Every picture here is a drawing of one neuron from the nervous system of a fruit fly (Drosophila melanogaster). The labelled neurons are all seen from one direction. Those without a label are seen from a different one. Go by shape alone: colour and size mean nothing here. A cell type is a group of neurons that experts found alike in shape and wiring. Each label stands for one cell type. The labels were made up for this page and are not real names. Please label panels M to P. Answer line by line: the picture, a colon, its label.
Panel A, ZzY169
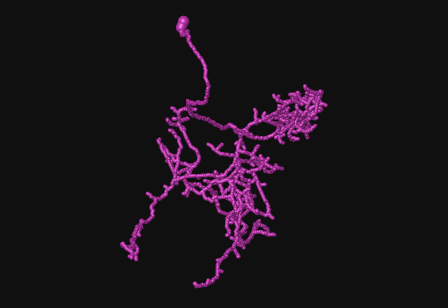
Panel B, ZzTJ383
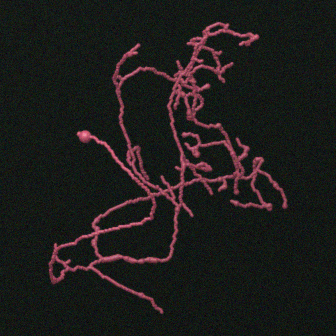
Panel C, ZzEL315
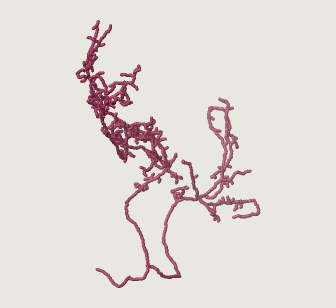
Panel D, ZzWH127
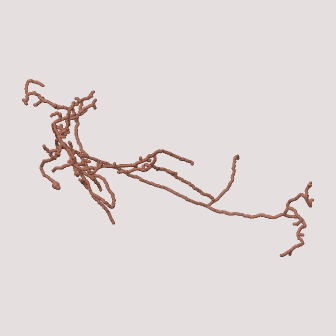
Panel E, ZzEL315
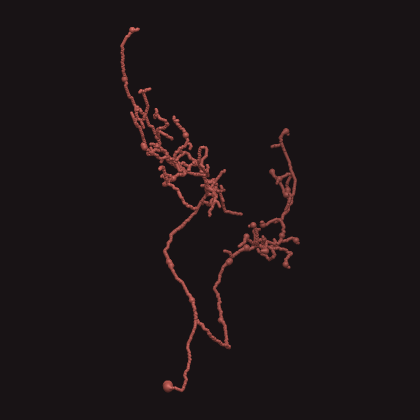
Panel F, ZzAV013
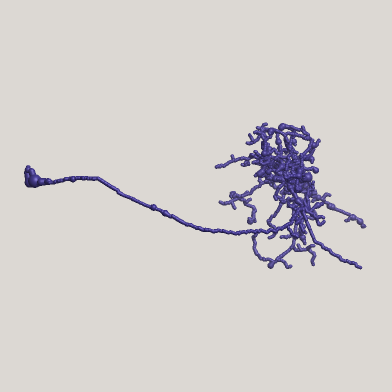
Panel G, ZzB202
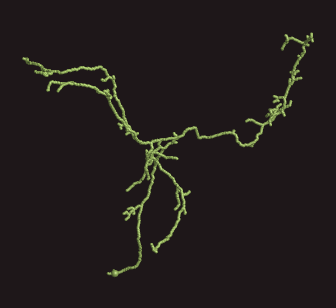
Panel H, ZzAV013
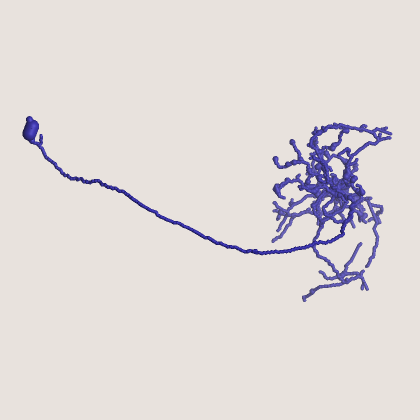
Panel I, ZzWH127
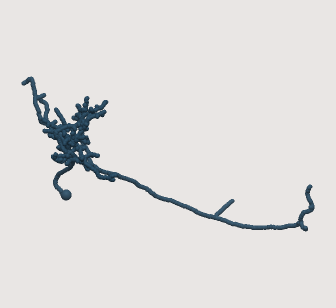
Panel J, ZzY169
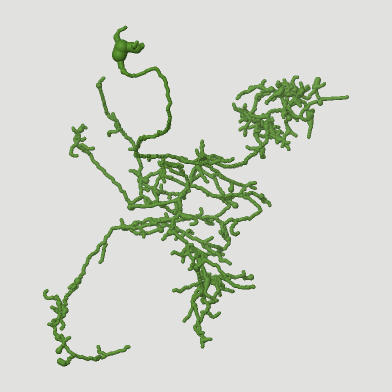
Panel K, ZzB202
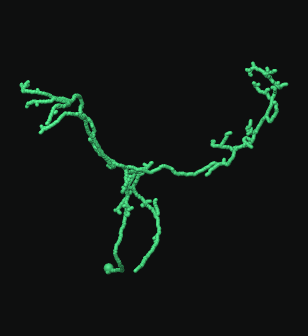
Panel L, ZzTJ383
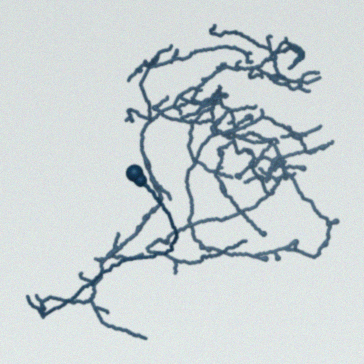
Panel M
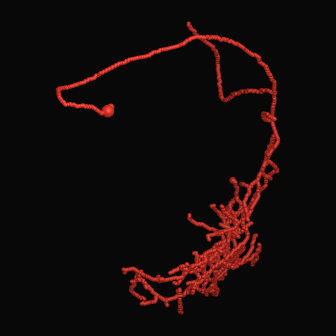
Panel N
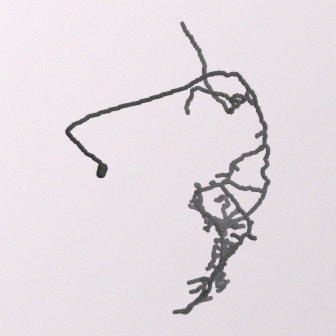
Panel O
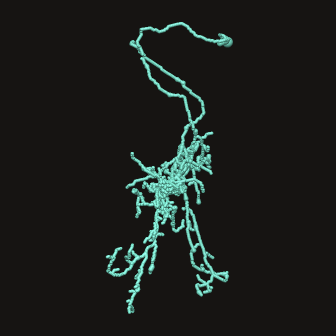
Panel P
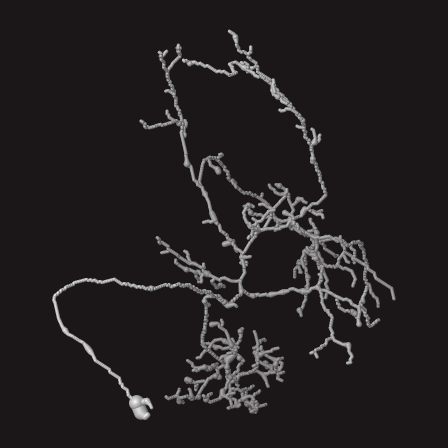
M: ZzTJ383
N: ZzTJ383
O: ZzEL315
P: ZzY169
